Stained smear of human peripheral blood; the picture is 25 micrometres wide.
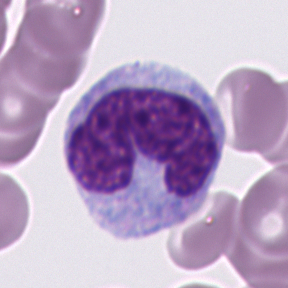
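Monocyte, the nucleated cell at the centre of a stained smear of human peripheral blood. Taken in turn, the outline is roughly round with a smooth edge; the nucleus is bent into a horseshoe whose notch faces the bottom of the picture; and the pale grey-blue cytoplasm makes a rim that is wider below the nucleus than above it.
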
